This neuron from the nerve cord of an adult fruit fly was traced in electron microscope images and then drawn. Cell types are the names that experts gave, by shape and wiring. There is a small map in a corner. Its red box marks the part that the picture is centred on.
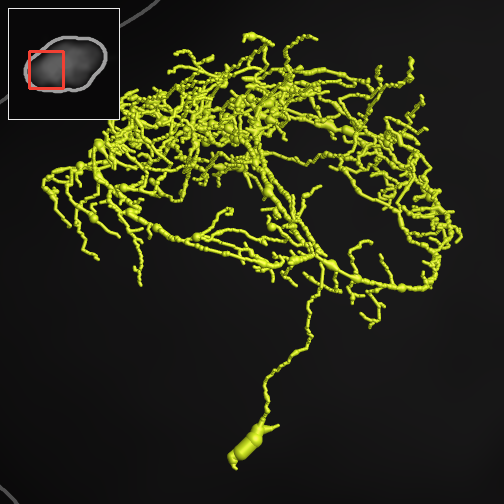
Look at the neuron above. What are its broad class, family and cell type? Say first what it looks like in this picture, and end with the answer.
In this view it is about as wide as it is tall. Its broad class is nerve-cord intrinsic neuron. The family is hemilineage 00A. The cell type is IN00A017.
